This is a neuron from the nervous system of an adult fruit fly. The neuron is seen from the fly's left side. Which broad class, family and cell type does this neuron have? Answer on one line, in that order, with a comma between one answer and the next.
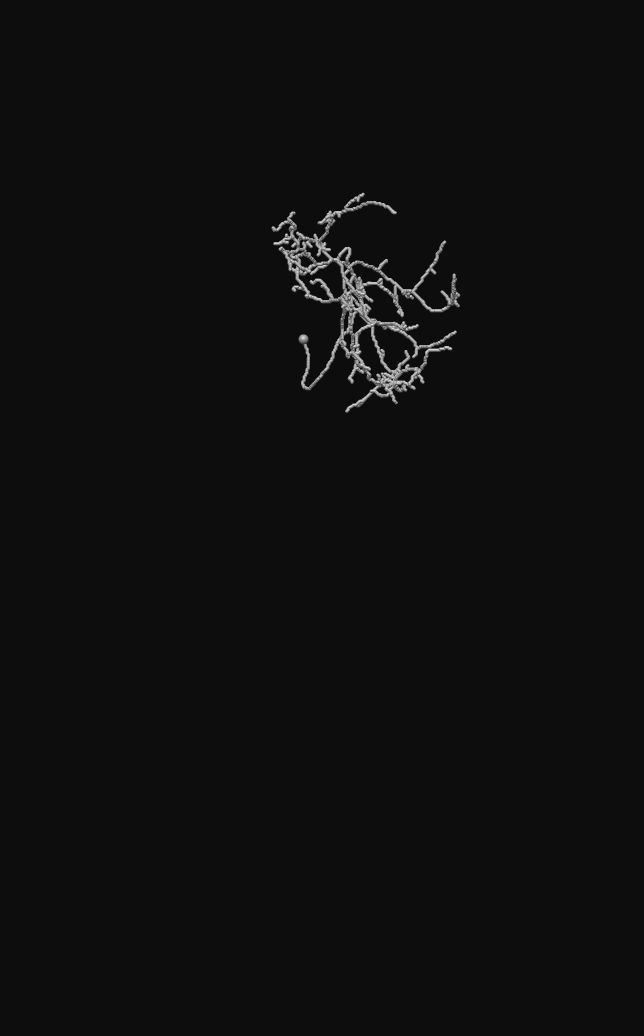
central-brain intrinsic neuron, hemilineage LHl4_dorsal, LHCENT13_b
